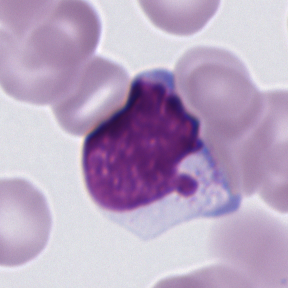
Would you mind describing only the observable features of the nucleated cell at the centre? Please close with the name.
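First, the outline: angular and irregular rather than round. Next, the nucleus, which fills most of the cell. Then the chromatin: dark purple and clumped, dotted with scattered paler spots. Last, the cytoplasm, where a few fine purple granules lie scattered. Name: large granular lymphocyte.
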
